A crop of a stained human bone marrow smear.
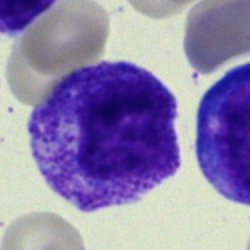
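Myelocyte in a stained human bone marrow smear. The large nucleus sits off-centre toward the right, its dark purple chromatin showing irregular paler patches. A crescent of cytoplasm, mainly on the left, is filled with coarse purple granules.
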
